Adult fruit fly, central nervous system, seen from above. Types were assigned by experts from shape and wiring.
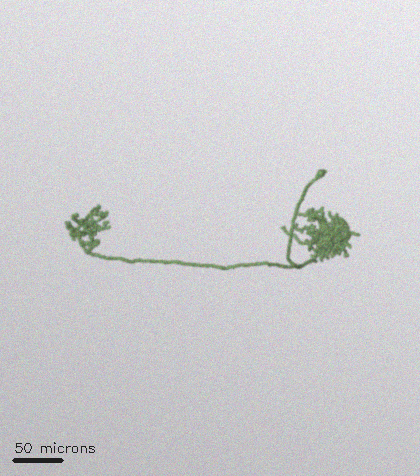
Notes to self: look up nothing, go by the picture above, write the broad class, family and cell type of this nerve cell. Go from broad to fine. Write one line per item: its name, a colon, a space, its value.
broad class: central-brain intrinsic neuron
family: hemilineage VLPa2
cell type: AVLP203_c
